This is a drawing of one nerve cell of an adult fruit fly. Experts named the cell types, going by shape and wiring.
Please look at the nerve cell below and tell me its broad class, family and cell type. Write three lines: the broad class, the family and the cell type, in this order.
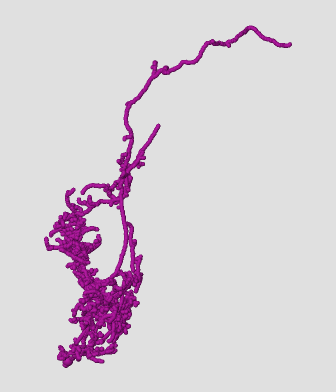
central-brain intrinsic neuron
hemilineage VLPl2_medial
AVLP175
